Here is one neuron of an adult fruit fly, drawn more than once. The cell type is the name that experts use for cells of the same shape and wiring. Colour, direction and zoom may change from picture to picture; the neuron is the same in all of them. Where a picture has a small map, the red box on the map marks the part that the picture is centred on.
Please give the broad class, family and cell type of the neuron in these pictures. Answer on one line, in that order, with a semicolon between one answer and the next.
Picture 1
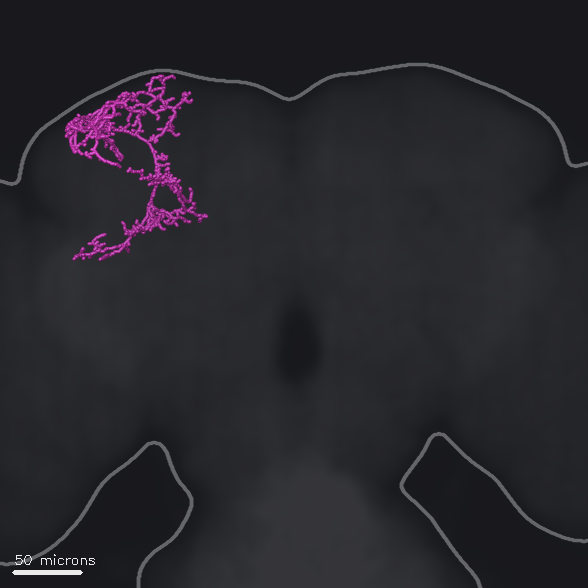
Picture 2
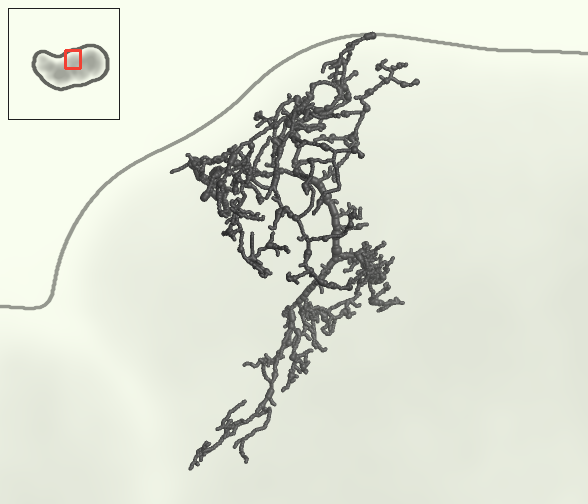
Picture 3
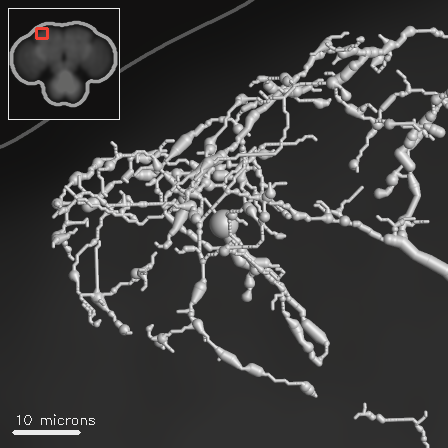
central-brain intrinsic neuron; hemilineage LHp2; SLP269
